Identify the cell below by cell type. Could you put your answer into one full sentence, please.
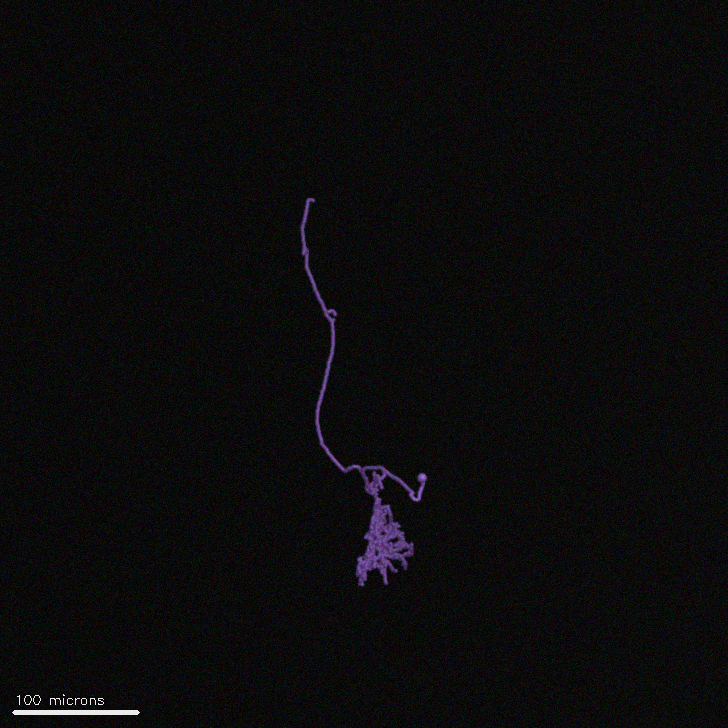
The type assigned to this neuron is IN23B040.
